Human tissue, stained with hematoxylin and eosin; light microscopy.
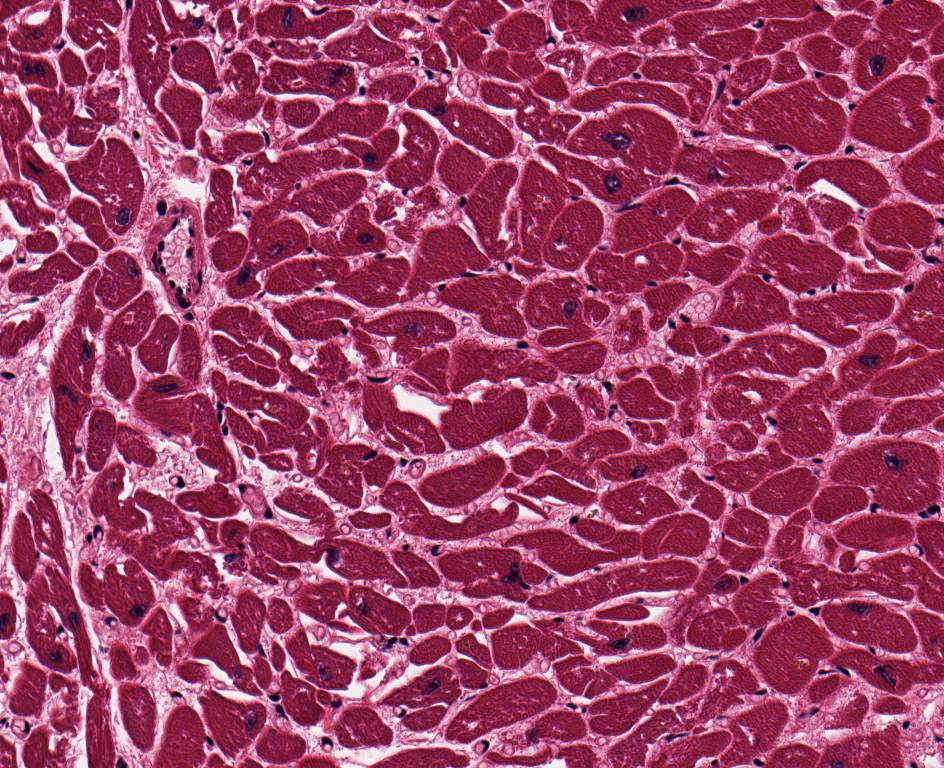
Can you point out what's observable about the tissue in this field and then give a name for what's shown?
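Muscle fibres take up the whole field, and I'm seeing them mostly in cross or oblique section. Their outlines are irregular and angular, some branching. Wherever a nucleus shows, it's sitting centrally in the fibre. The cytoplasm is deeply eosinophilic, stained dark red. This is the left ventricle of the heart.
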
